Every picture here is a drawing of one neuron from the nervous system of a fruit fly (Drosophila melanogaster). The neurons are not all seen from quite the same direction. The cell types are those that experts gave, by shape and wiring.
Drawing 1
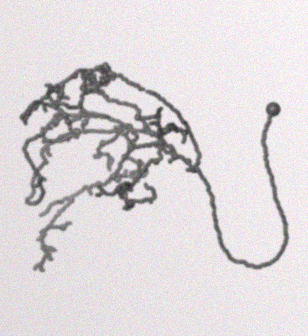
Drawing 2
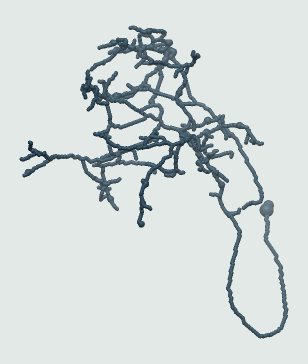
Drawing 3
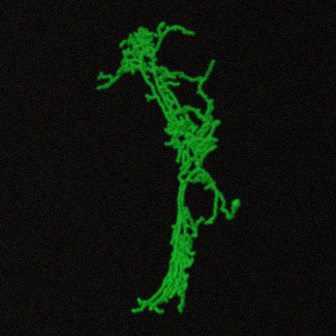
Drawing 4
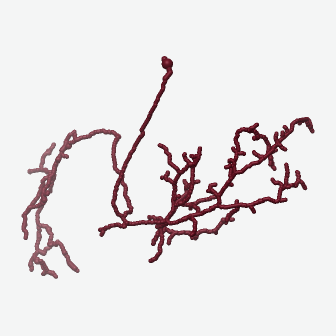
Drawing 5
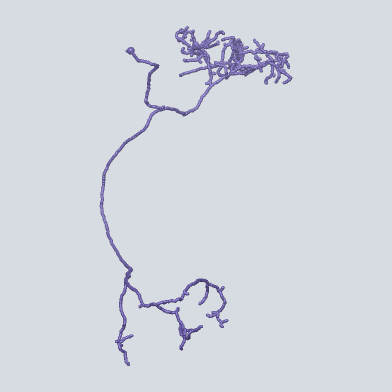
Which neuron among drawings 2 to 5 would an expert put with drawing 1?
Drawing 2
